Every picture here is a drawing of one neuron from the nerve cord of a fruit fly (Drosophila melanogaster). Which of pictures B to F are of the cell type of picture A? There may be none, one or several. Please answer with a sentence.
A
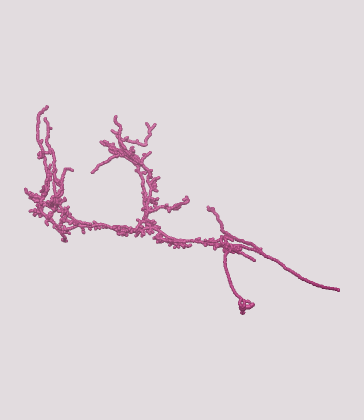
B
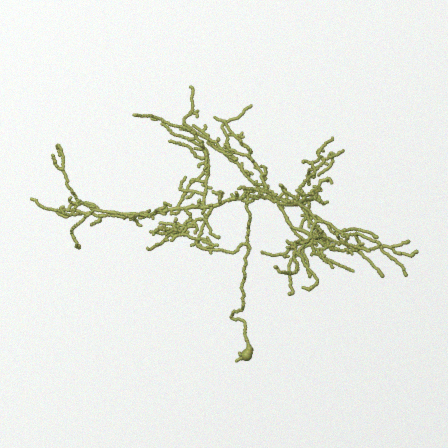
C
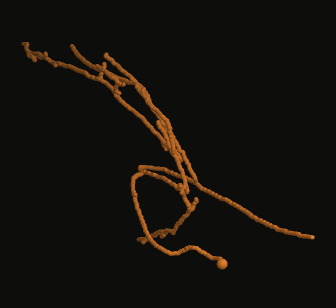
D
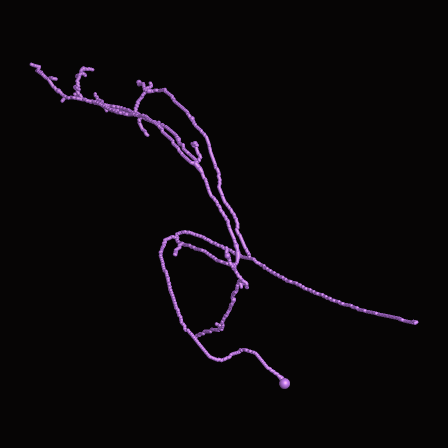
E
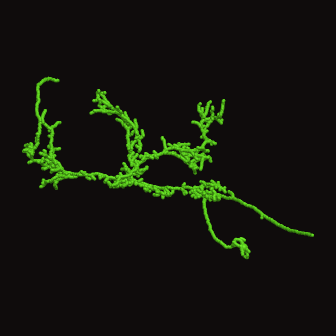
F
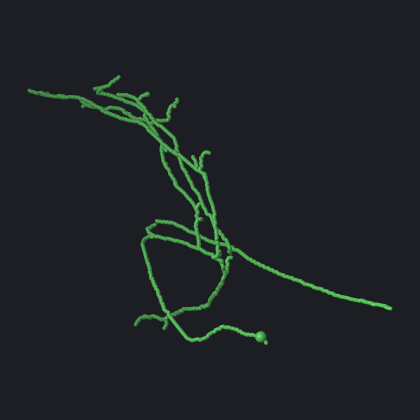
Picture B and picture E are of the same cell type.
